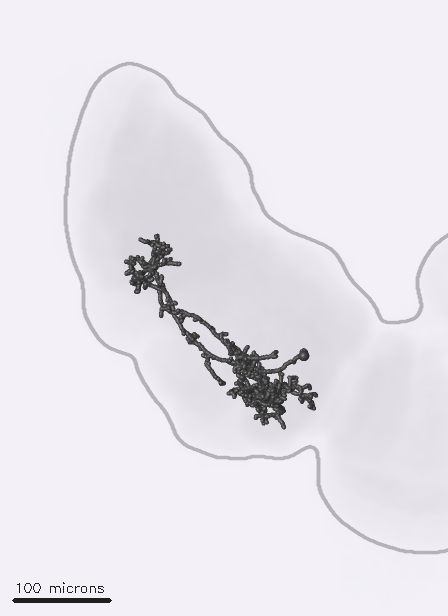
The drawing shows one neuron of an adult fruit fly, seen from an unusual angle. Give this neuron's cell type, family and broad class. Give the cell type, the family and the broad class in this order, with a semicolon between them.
AVLP605; hemilineage LB0; central-brain intrinsic neuron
